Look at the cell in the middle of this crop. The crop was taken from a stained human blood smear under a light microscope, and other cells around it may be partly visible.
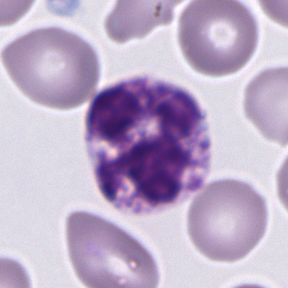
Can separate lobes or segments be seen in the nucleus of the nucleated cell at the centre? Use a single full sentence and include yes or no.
Yes, the nucleus is formed of separate segments rather than one mass.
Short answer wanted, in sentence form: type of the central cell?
This particular crop is centered on a basophil.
